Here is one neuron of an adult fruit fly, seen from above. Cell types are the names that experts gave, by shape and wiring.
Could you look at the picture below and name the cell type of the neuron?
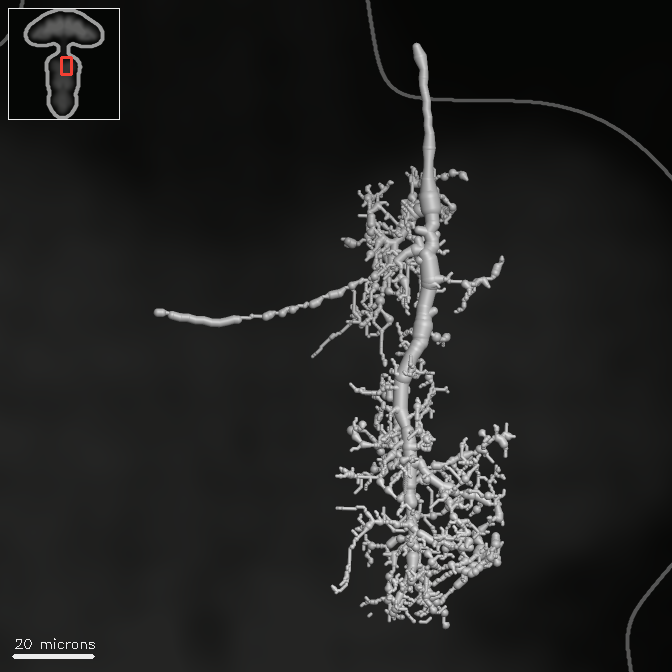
ADNM1 MN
